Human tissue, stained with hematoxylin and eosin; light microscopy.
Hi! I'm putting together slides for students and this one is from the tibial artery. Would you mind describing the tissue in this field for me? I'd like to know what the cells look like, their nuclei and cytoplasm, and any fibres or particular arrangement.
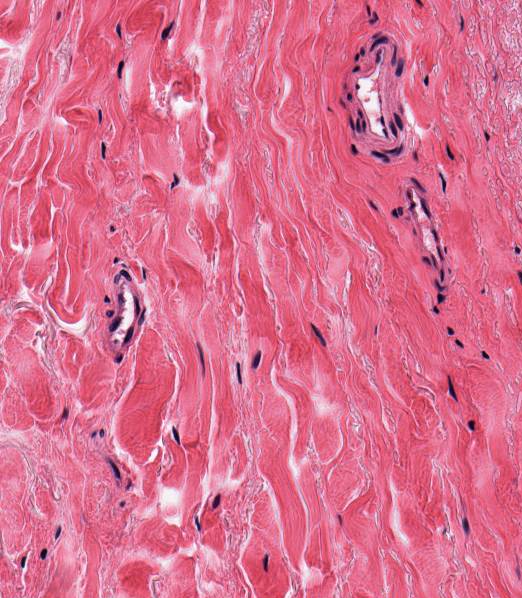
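Let your eye settle first on the dense, wavy, eosinophilic collagen bundles that fill the field, running mostly from top to bottom. Between them lie a few dark, elongated, spindle-shaped fibroblast nuclei, sparsely scattered. Now find the three small vessels with narrow lumina, at upper right, right centre and left centre. Their walls hold dark nuclei crowded more densely than anywhere else in the field.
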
